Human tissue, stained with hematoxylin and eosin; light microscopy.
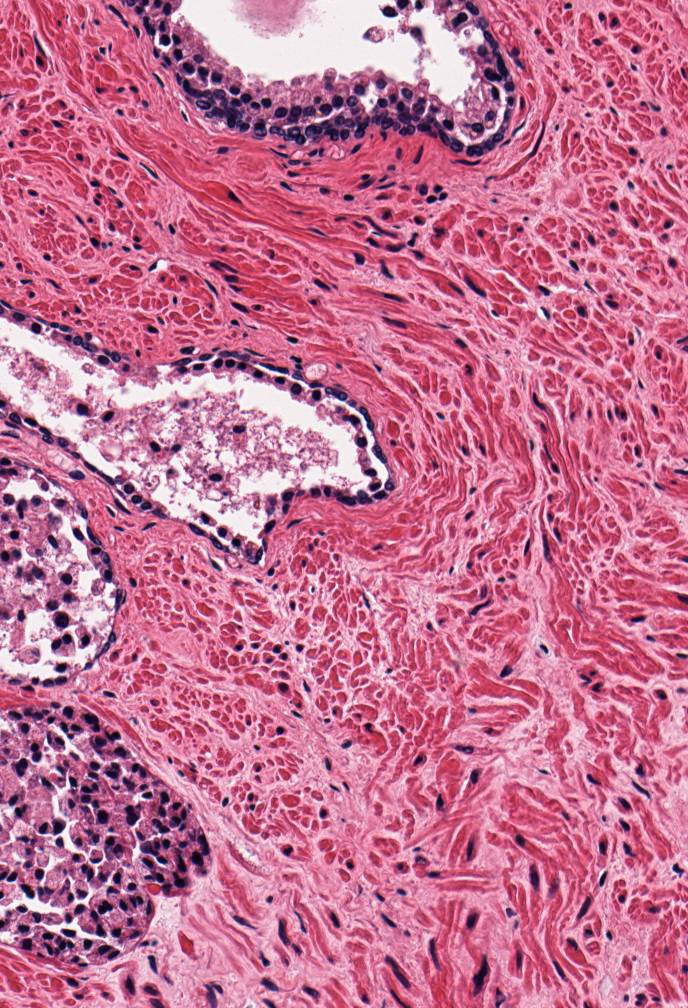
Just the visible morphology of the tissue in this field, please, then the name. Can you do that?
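Layout: glandular spaces along the left and top edges, stroma elsewhere. Stroma: pink smooth muscle bundles, some cut across, some lengthwise. Elongated middle-left gland: pale pink granular luminal material with scattered cells. Lower left edge: structure crowded with dark-nucleated cells, little open lumen. Name: prostate.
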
